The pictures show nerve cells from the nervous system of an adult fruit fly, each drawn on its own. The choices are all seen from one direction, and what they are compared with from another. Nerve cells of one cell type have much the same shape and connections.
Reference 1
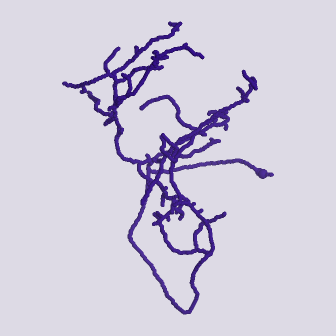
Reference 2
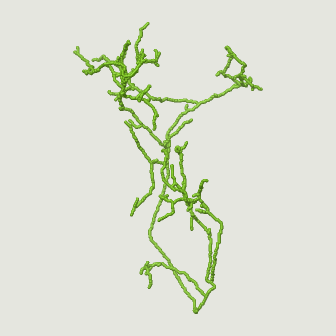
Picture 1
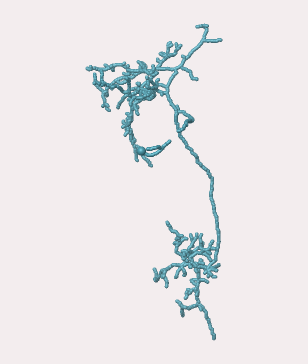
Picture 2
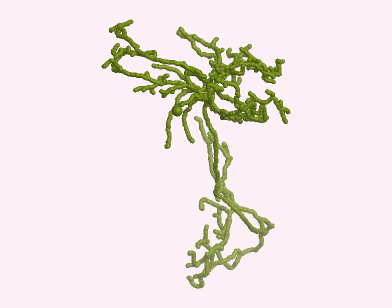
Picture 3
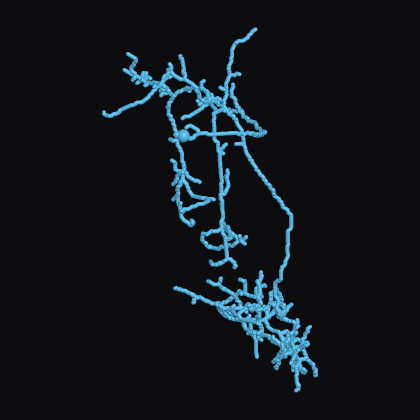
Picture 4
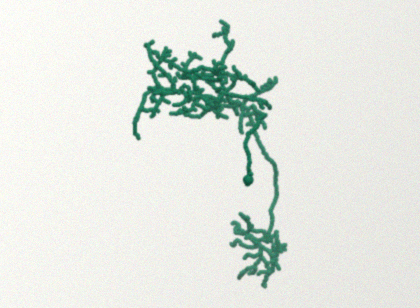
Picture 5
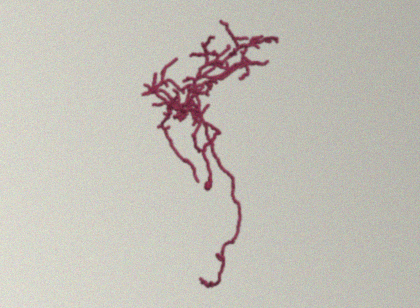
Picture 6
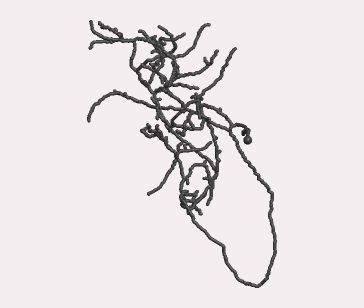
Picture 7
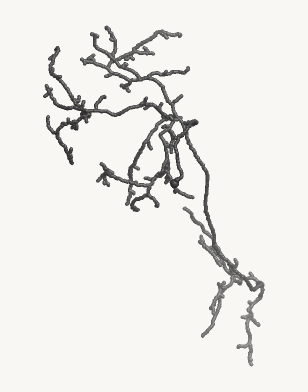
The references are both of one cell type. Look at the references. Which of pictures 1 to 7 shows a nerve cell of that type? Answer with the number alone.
6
